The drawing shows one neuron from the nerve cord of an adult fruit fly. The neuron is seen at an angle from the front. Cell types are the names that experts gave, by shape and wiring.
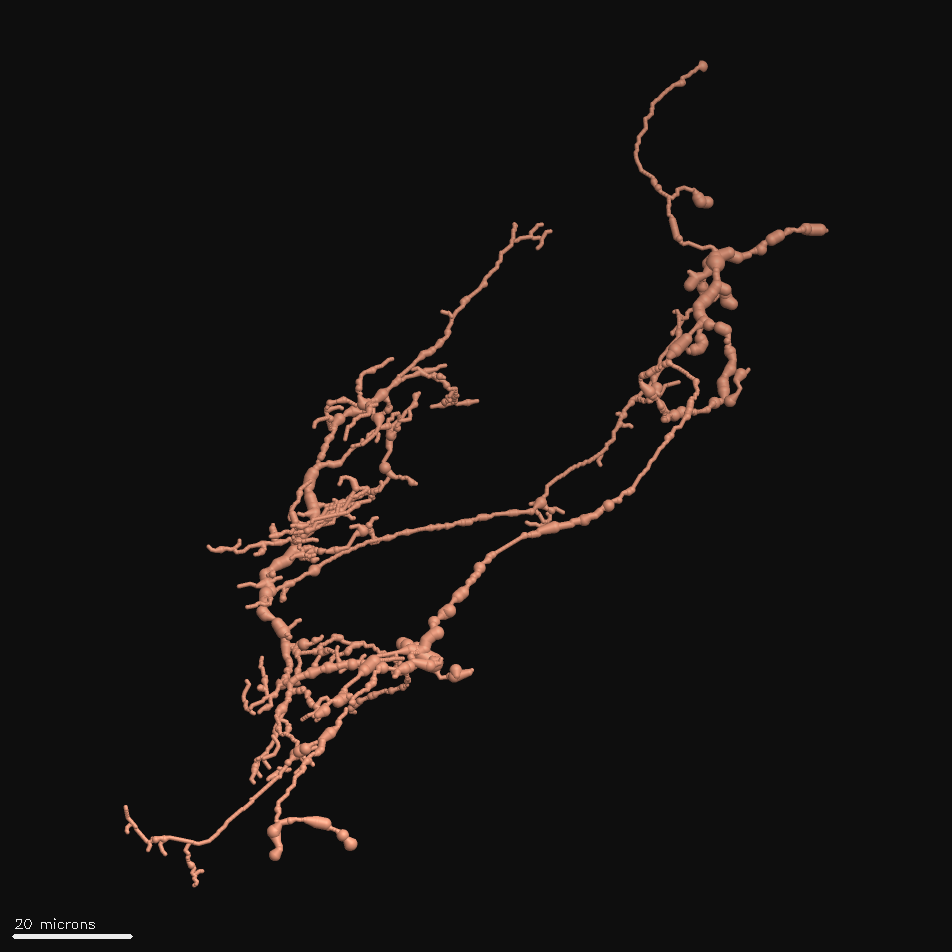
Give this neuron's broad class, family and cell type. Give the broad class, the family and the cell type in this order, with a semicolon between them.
nerve-cord intrinsic neuron; hemilineage 03B; IN03B051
